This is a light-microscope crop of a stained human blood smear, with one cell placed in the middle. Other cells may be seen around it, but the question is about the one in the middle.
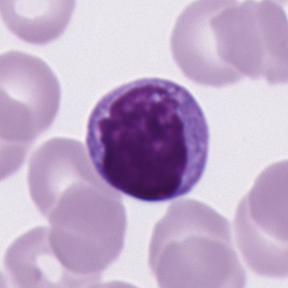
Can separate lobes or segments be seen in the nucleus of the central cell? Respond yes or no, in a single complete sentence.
No, the nucleus of this cell is one compact round, oval or kidney-shaped mass.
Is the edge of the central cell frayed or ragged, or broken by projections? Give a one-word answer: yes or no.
No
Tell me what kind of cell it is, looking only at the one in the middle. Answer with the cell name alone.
typical lymphocyte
